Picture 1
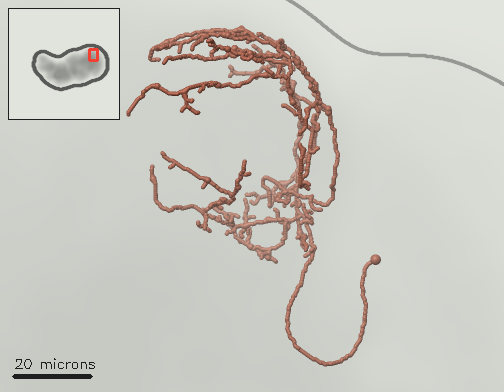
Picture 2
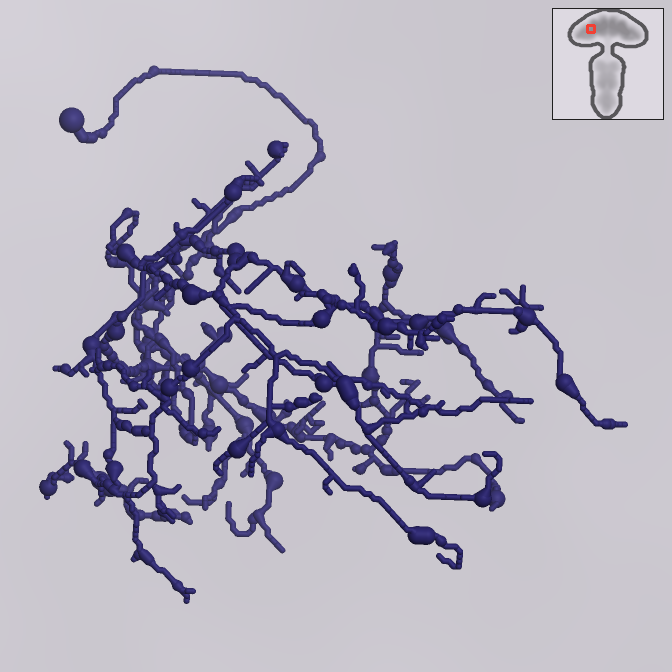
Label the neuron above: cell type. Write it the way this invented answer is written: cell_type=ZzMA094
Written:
cell_type=CB2851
